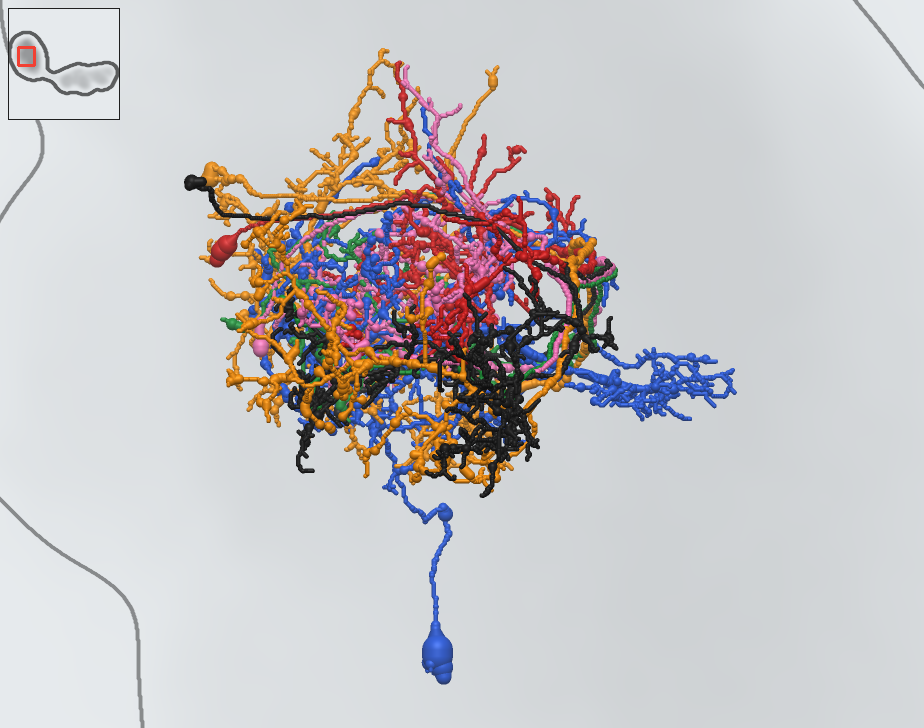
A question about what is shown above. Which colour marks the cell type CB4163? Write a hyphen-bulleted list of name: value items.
- colour: black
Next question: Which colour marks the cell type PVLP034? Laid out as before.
- colour: pink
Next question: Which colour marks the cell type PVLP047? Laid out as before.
- colour: red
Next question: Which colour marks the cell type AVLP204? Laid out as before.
- colour: orange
